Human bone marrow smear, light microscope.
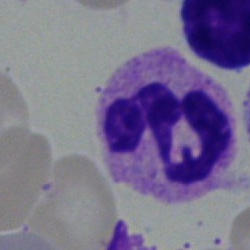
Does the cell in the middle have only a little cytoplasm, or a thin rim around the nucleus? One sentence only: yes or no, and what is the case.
No, it is abundant cytoplasm that surrounds its nucleus.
